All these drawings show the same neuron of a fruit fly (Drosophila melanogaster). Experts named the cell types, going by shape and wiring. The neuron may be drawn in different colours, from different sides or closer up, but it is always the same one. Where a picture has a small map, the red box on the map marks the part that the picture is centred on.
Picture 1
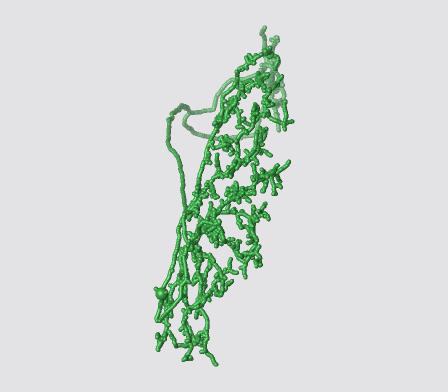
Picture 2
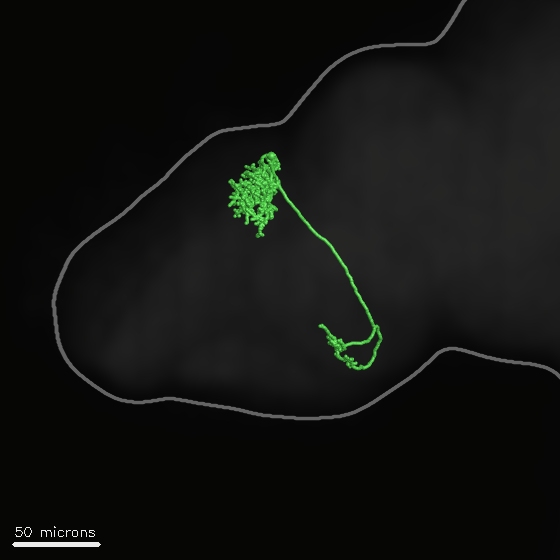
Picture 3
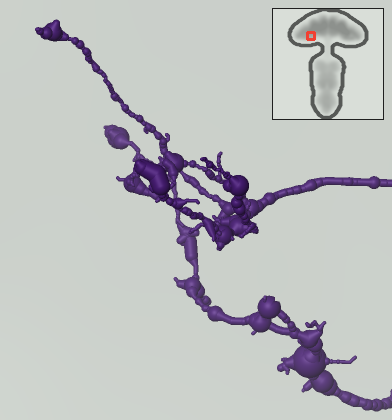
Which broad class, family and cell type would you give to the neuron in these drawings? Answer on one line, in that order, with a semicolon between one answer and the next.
optic-lobe intrinsic neuron; MeLo; MeLo2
